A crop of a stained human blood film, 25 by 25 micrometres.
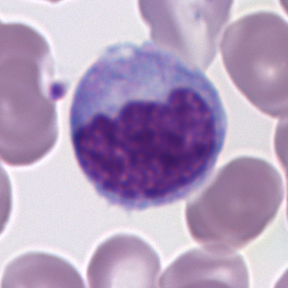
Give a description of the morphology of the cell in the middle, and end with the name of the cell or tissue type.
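Round in outline, the cell has its nucleus in the lower part, with most of the cytoplasm lying above it. No coarse granules are present in the cytoplasm. Along the top, the cell margin is slightly ragged. The cell is a monocyte.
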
